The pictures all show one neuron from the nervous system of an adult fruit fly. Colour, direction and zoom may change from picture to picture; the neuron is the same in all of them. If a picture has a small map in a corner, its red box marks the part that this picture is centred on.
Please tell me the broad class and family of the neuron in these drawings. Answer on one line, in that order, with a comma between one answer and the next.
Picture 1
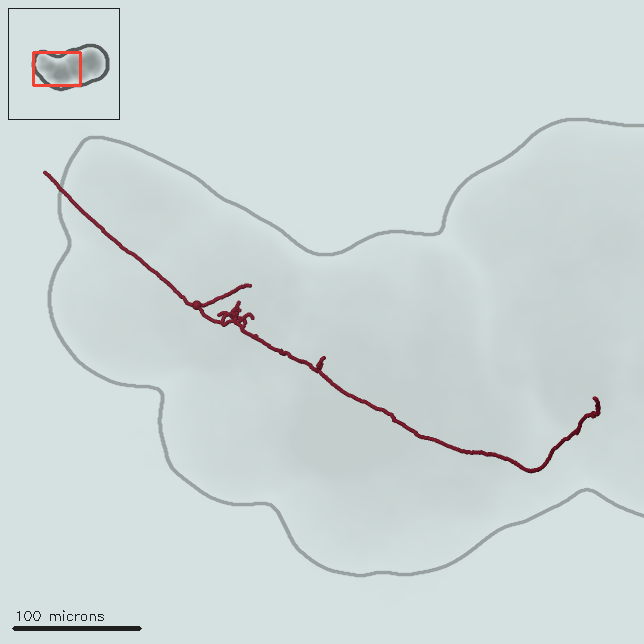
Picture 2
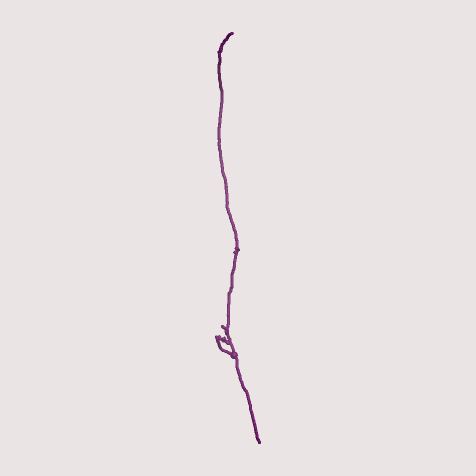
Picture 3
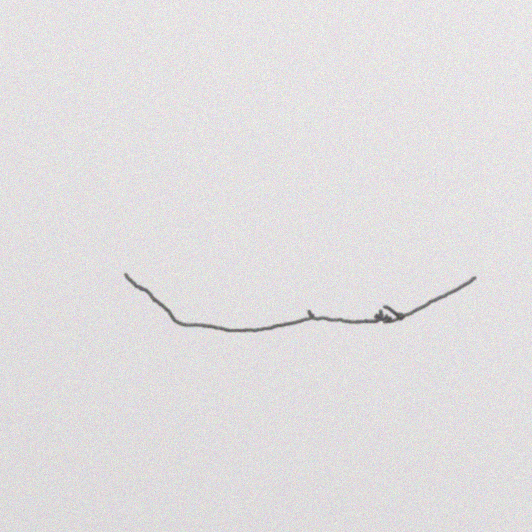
sensory neuron ascending to the brain, class mechanosensory proprioceptive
